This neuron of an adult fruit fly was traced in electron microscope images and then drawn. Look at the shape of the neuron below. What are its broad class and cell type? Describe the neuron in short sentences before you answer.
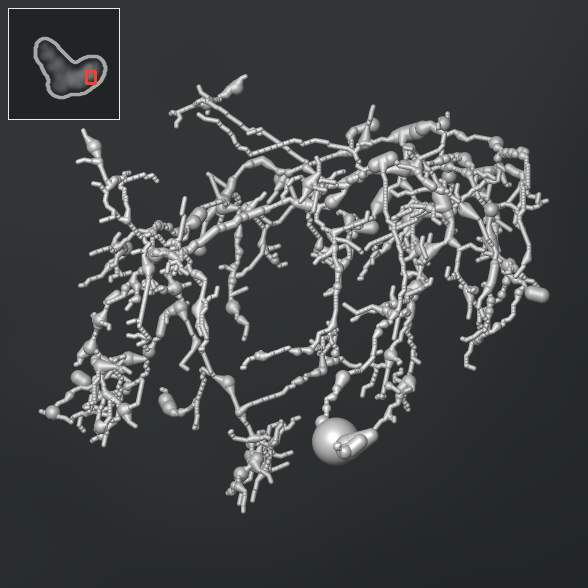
Its cell body lies at the bottom of the picture. In this view it is about as wide as it is tall. It is a central-brain intrinsic neuron. The cell type is CB2178.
